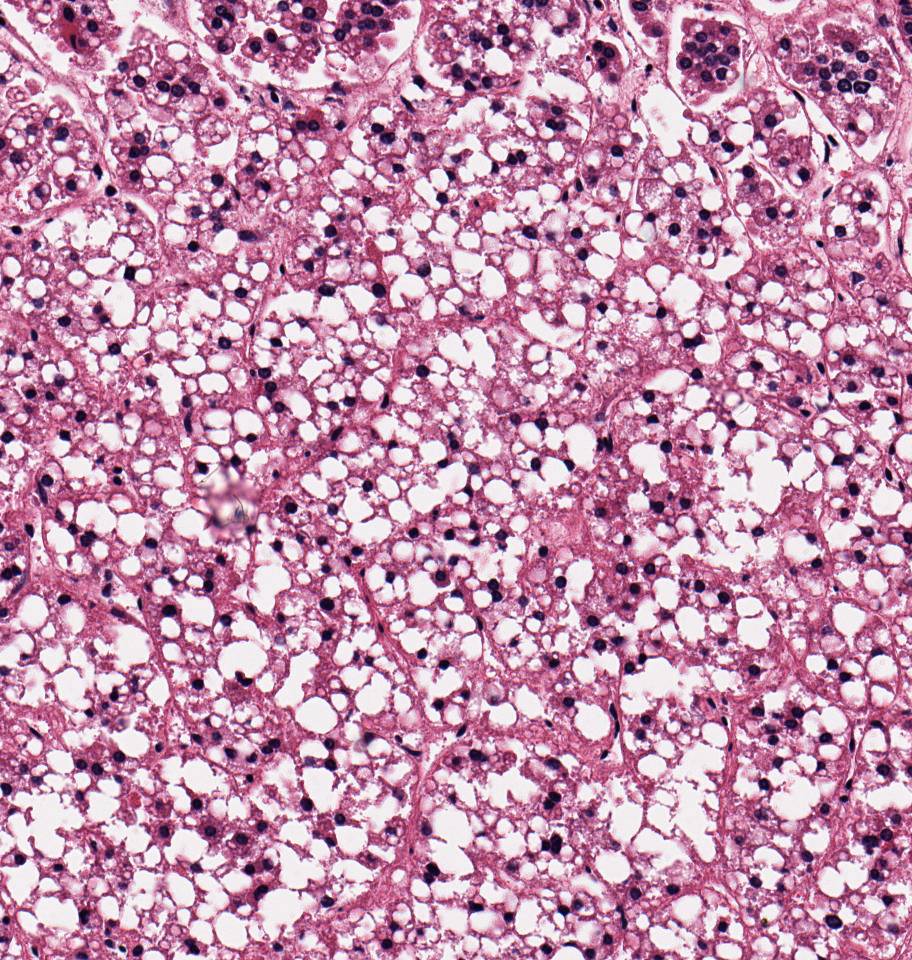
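Adrenal gland, haematoxylin and eosin. Throughout the field, cells lie in nests and cords separated by thin septa. Most have abundant cytoplasm filled with many clear vacuoles of varying size, giving a bubbly appearance. Their nuclei are small, round, dark and fairly uniform. Along the top edge, cells form rounded nests with fewer vacuoles and more closely packed nuclei.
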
